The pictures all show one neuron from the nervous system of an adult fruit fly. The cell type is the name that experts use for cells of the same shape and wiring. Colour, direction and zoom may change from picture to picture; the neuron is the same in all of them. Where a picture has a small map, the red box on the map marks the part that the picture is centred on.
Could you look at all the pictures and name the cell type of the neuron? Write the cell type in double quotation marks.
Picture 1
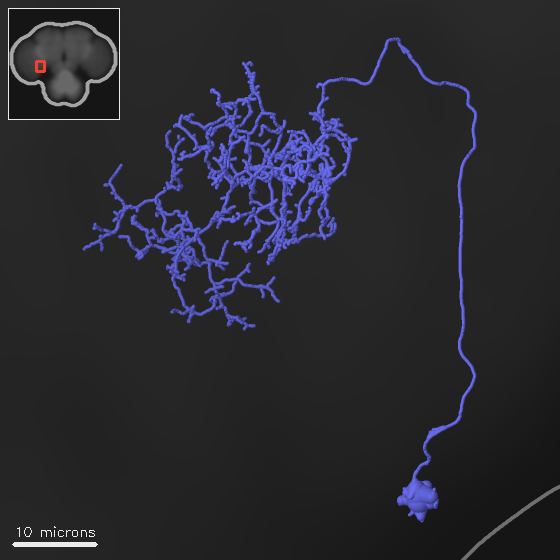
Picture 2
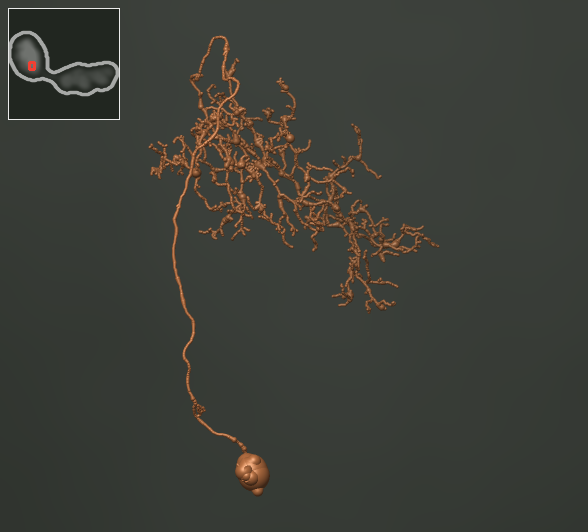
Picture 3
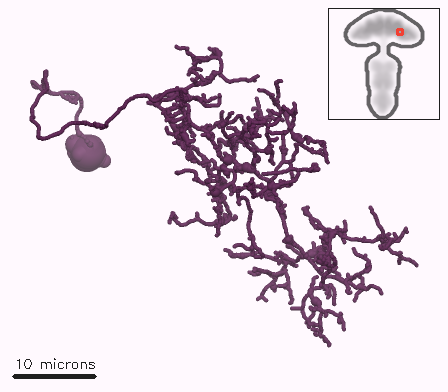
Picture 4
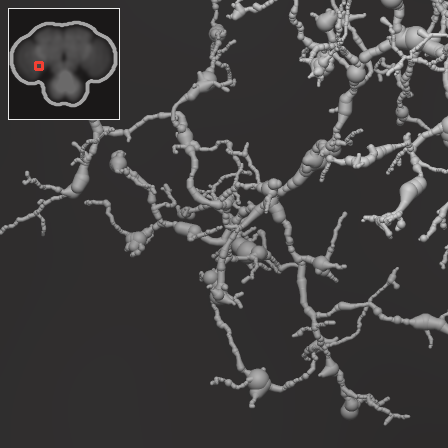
"Li22"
